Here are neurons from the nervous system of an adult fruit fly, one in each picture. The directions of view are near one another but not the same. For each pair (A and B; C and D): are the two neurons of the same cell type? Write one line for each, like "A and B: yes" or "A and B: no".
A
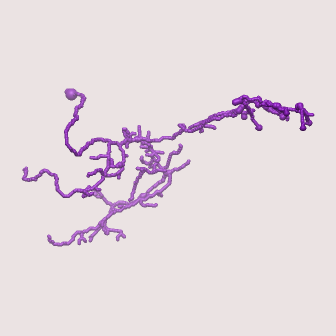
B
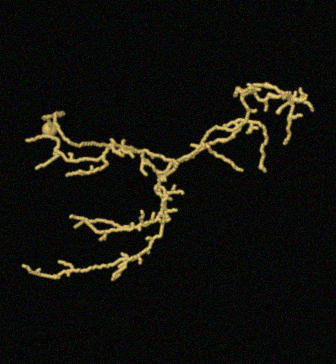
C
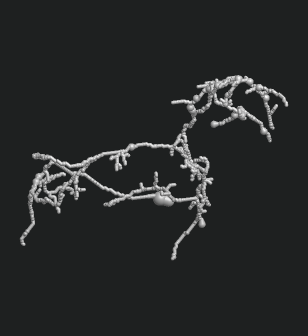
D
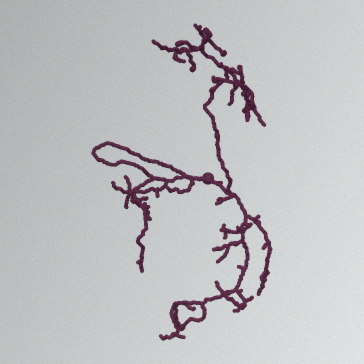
A and B: yes
C and D: no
